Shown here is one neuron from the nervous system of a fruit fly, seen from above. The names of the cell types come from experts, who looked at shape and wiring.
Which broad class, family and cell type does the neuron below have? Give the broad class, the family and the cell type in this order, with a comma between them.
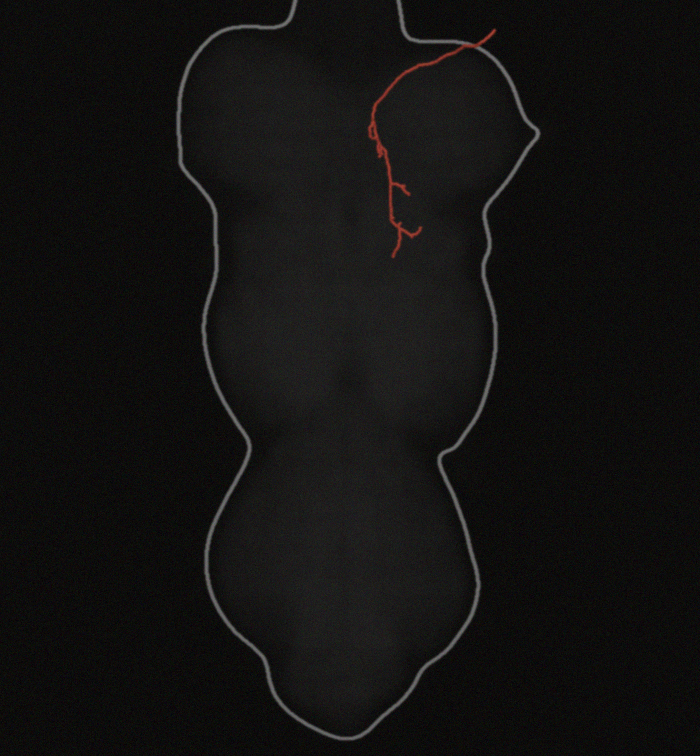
sensory neuron entering the nerve cord, class mechanosensory tactile, SNta33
